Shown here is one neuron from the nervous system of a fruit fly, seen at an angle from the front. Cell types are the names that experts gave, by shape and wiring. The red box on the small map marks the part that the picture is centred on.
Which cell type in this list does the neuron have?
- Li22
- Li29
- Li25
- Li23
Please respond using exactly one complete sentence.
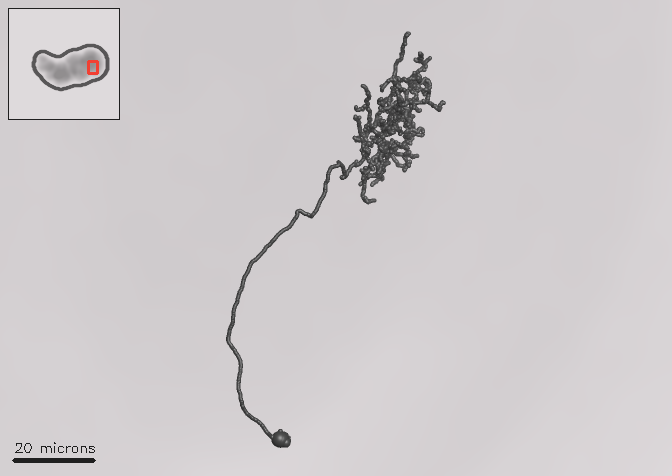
The cell type of the neuron here is Li22.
